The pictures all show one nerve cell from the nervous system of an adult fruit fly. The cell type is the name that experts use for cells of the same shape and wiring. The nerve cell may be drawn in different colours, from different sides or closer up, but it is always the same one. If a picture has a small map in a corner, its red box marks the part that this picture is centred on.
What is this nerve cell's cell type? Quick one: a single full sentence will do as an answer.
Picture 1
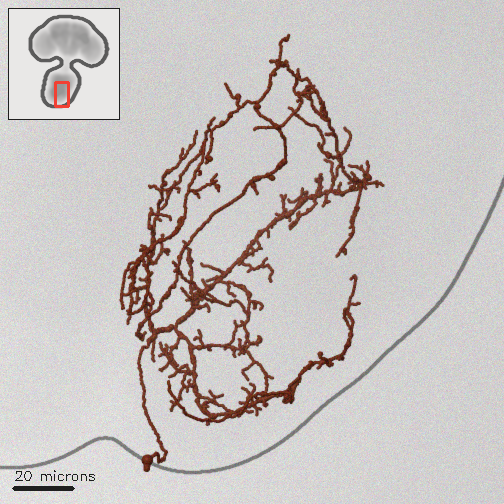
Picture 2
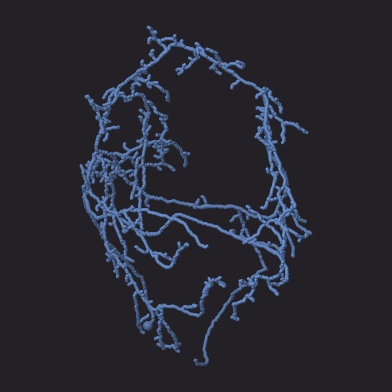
This nerve cell falls under the cell type IN04B068.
